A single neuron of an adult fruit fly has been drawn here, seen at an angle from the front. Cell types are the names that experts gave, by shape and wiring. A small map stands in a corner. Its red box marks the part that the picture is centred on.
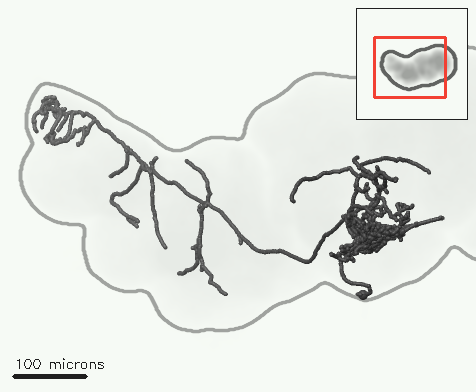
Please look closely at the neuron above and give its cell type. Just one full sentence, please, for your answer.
It is the cell type DNg33 to which this neuron belongs.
